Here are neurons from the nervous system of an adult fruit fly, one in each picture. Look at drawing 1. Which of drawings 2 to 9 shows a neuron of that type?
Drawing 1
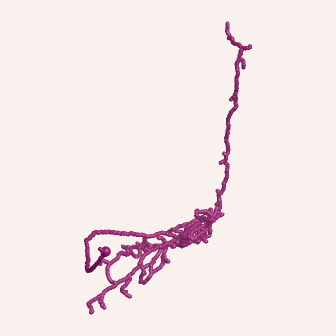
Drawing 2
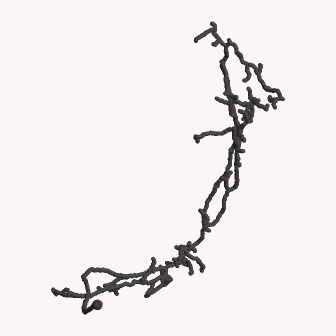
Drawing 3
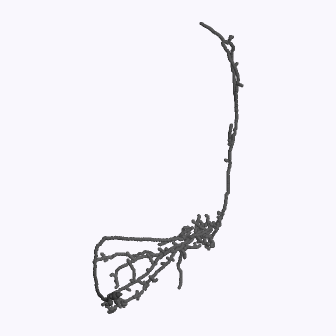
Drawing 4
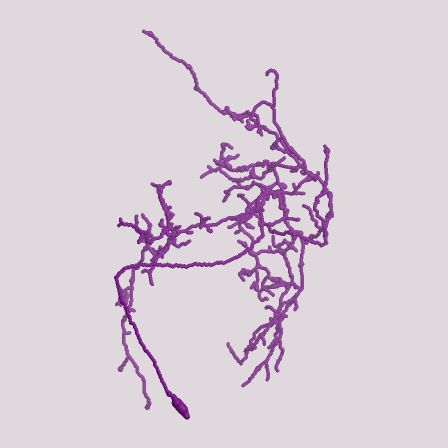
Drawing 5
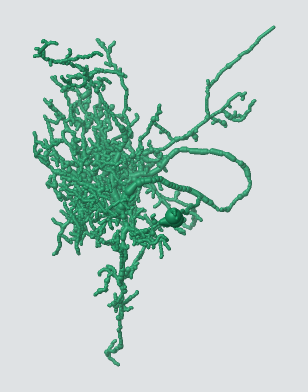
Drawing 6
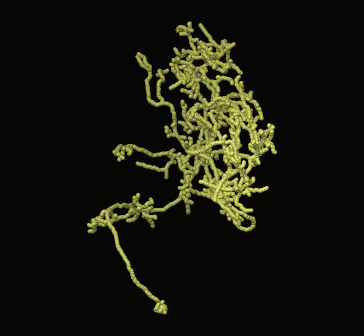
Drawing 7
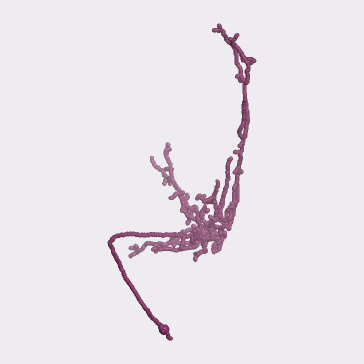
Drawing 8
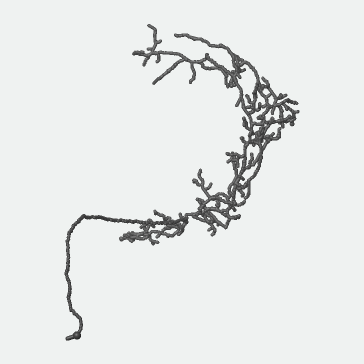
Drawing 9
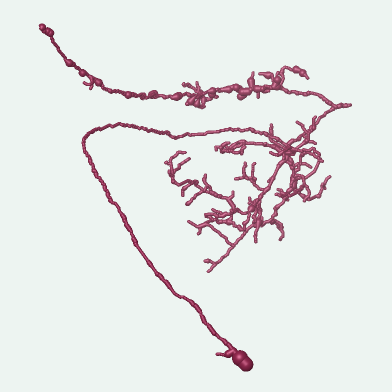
3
